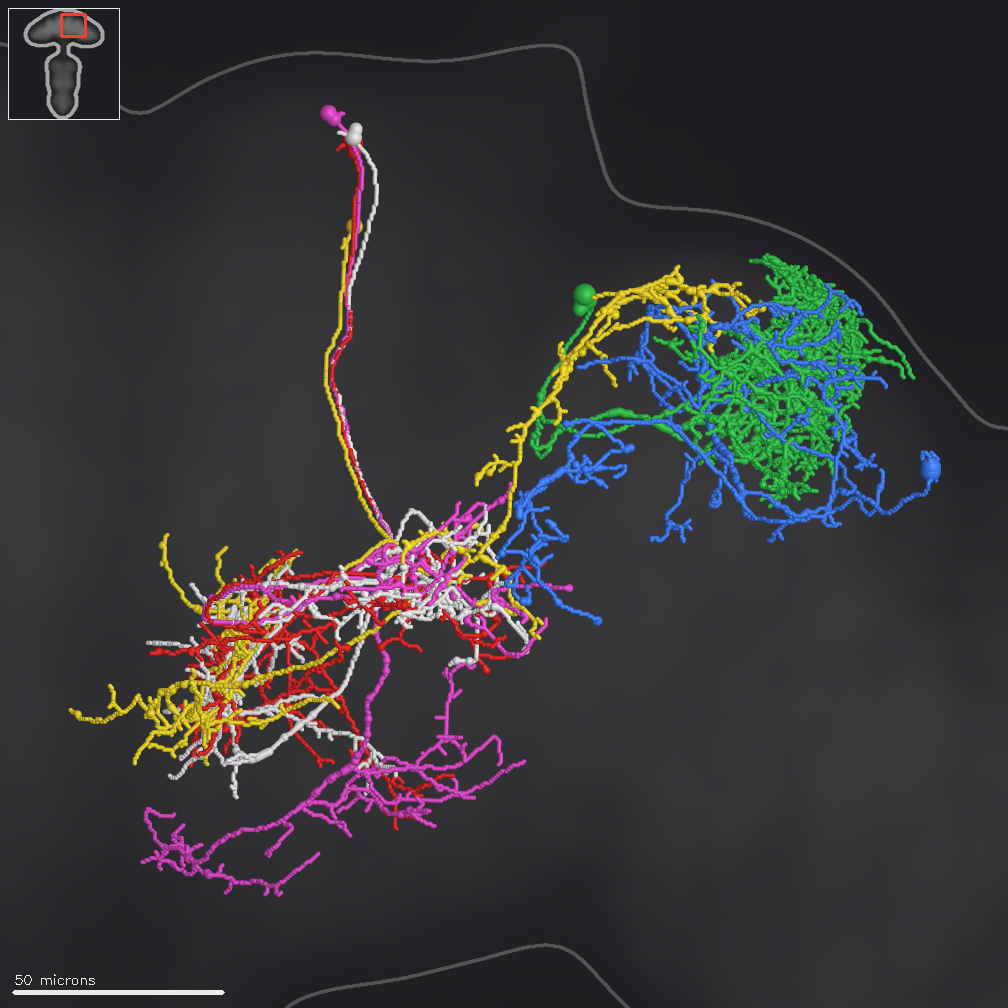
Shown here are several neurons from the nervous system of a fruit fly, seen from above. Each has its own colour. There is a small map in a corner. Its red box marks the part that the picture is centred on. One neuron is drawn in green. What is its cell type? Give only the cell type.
AVLP252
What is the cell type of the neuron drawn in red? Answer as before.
CL121_a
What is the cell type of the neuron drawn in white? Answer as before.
CL12X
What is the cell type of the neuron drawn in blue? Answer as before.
AVLP026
